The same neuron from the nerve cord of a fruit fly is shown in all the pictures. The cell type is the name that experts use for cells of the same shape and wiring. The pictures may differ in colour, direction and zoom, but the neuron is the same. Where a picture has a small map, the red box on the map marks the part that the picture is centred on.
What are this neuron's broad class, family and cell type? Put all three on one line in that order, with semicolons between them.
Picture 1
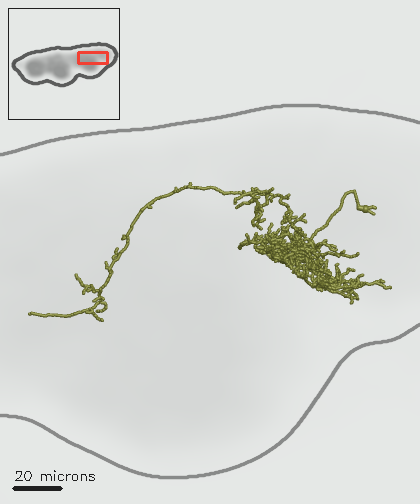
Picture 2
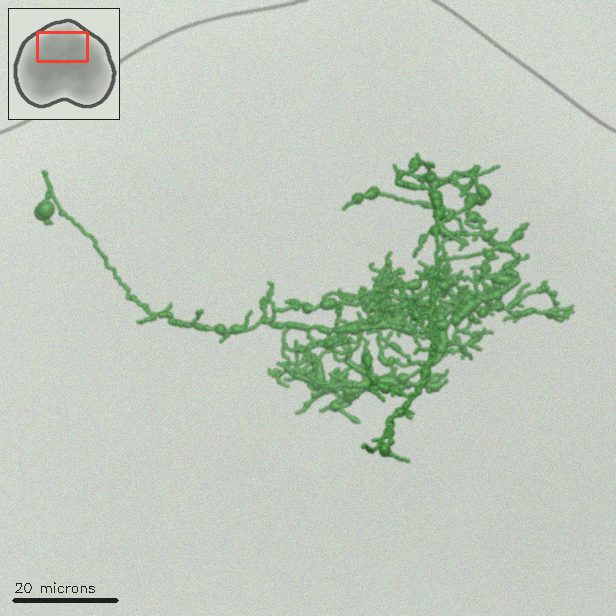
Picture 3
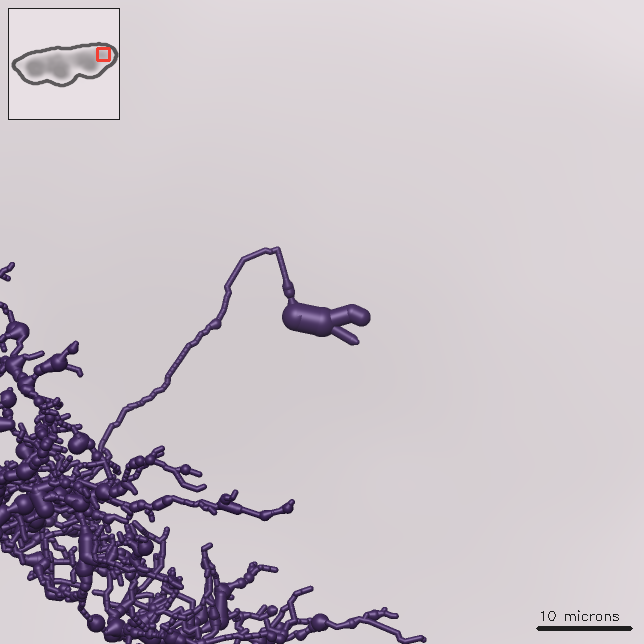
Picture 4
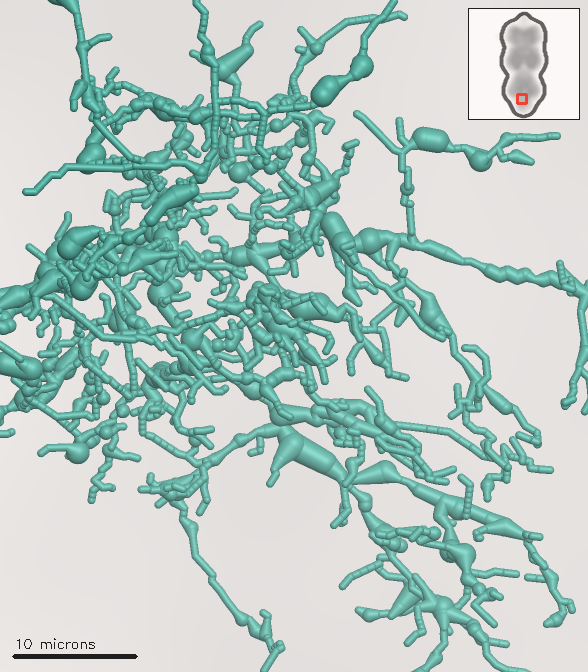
nerve-cord intrinsic neuron; hemilineage 01A; IN01A061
